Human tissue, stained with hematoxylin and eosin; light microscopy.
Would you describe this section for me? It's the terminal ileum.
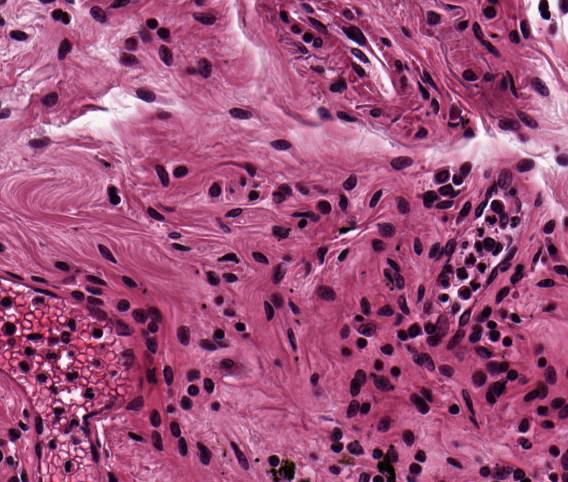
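Pink collagenous stroma fills the field, with scattered dark nuclei lying between the fibres. On the left side, the collagen bundles run in wavy, swirling curves. Nuclei are more crowded in the right half than in the left half. Small brown-black granules lie at the bottom edge of the field, near its centre.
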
